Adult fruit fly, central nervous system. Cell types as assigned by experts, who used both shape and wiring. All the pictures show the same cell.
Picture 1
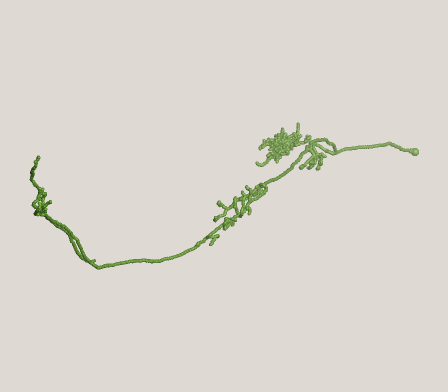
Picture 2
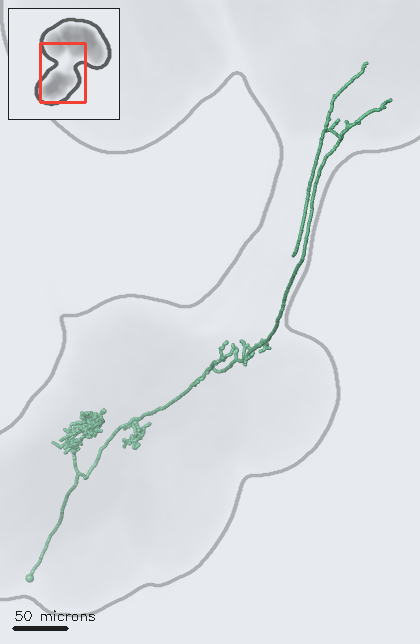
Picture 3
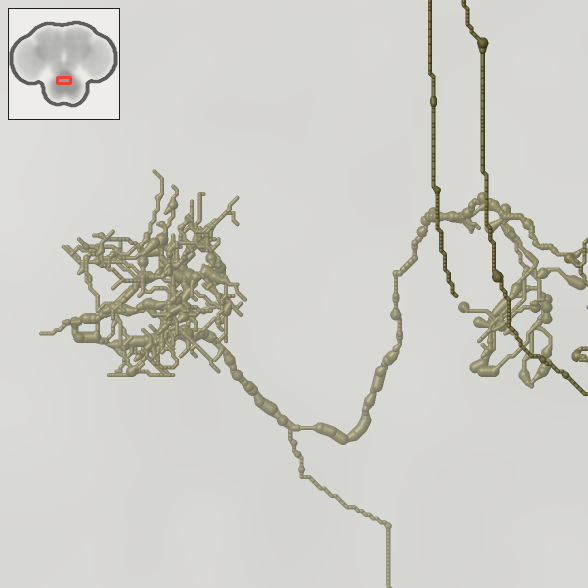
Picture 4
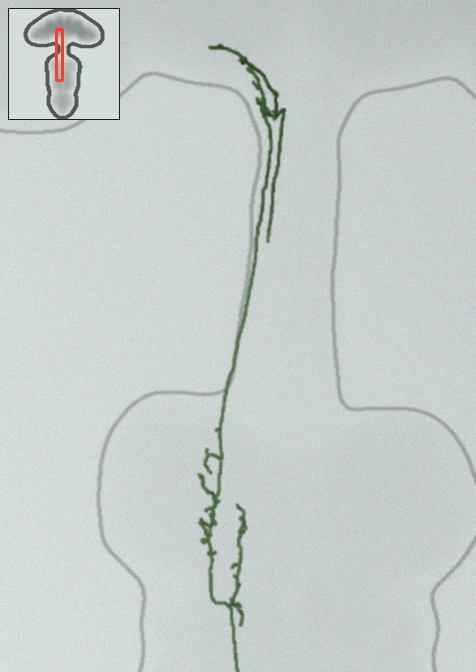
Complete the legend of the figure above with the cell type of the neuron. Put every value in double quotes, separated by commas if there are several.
"AN06B048"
